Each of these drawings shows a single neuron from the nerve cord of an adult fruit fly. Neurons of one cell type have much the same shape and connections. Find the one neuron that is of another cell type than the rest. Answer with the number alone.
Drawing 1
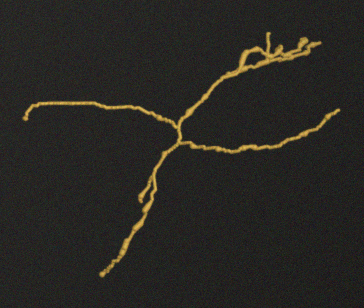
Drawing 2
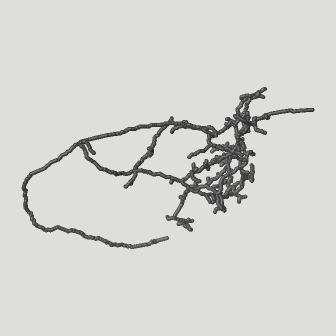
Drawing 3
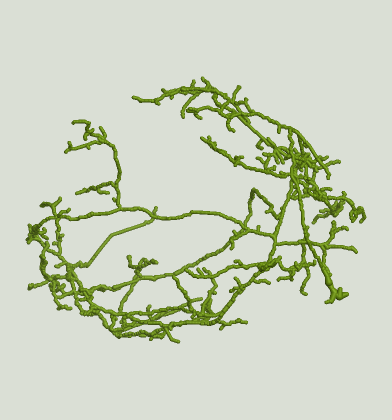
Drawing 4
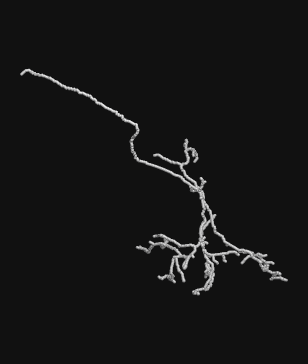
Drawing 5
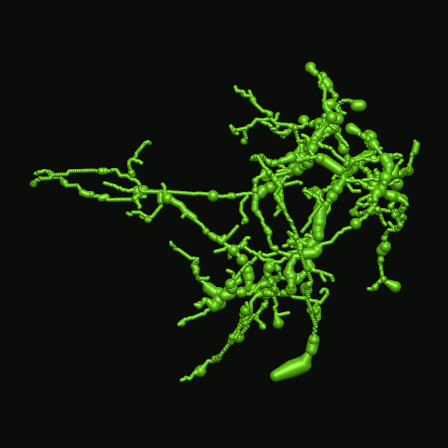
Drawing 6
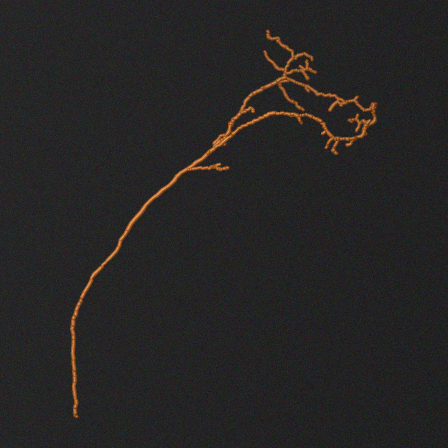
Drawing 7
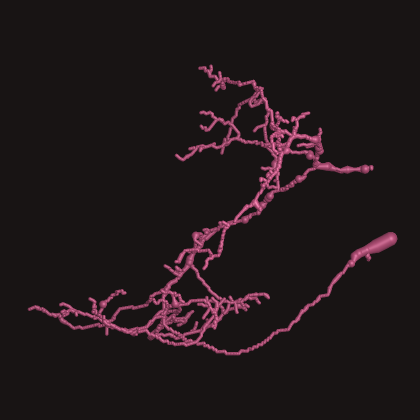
6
